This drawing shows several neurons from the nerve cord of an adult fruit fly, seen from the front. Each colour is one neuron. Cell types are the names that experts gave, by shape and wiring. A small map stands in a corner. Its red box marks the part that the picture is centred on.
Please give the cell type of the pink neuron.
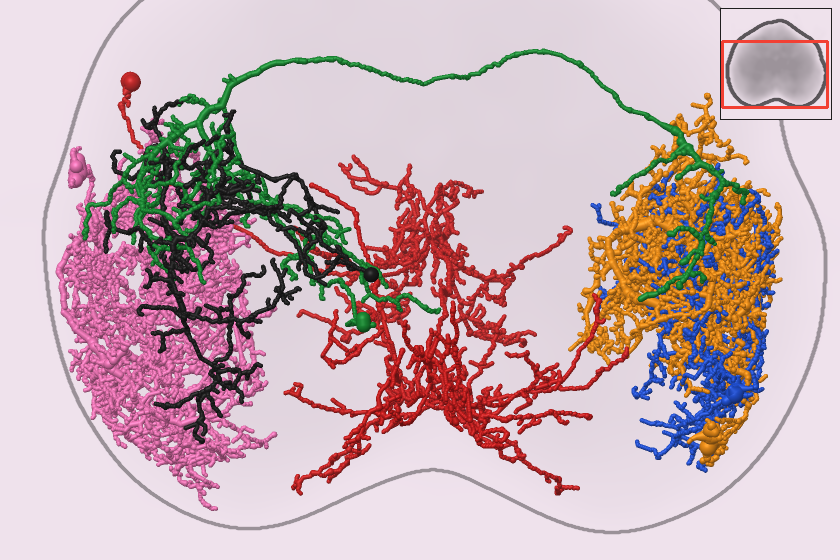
IN17A001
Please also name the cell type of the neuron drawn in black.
IN16B091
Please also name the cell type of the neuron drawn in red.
IN09B018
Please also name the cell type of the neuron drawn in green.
IN14B011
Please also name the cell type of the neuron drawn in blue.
IN16B036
